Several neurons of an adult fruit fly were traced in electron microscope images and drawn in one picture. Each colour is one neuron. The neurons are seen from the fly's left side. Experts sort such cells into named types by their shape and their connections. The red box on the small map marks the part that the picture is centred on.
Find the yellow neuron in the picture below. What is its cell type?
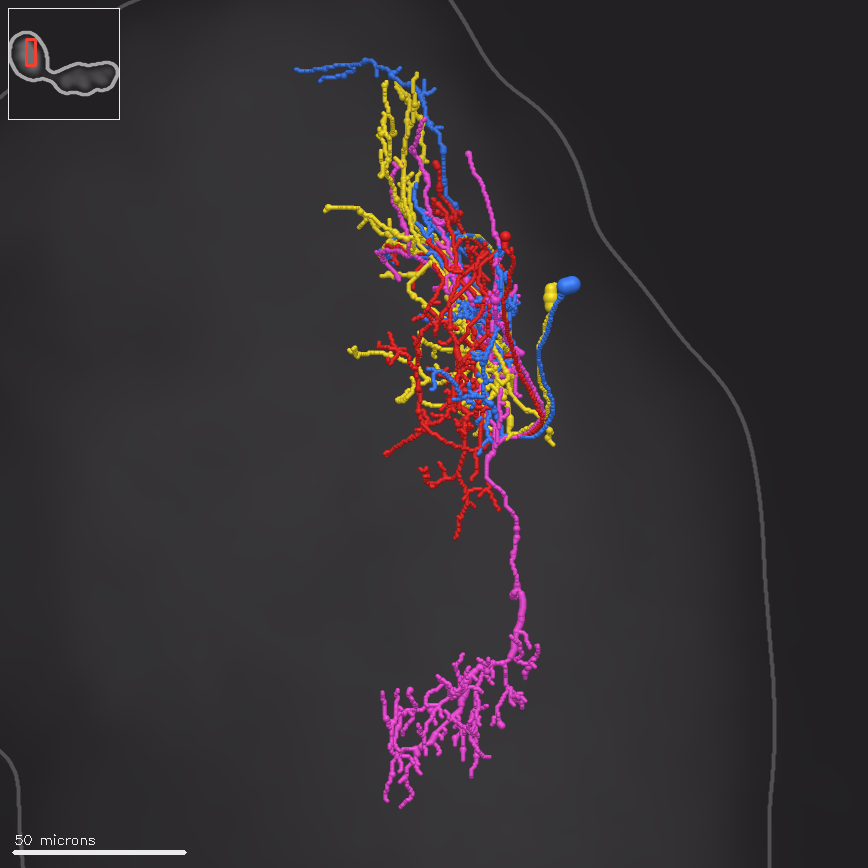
PLP154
